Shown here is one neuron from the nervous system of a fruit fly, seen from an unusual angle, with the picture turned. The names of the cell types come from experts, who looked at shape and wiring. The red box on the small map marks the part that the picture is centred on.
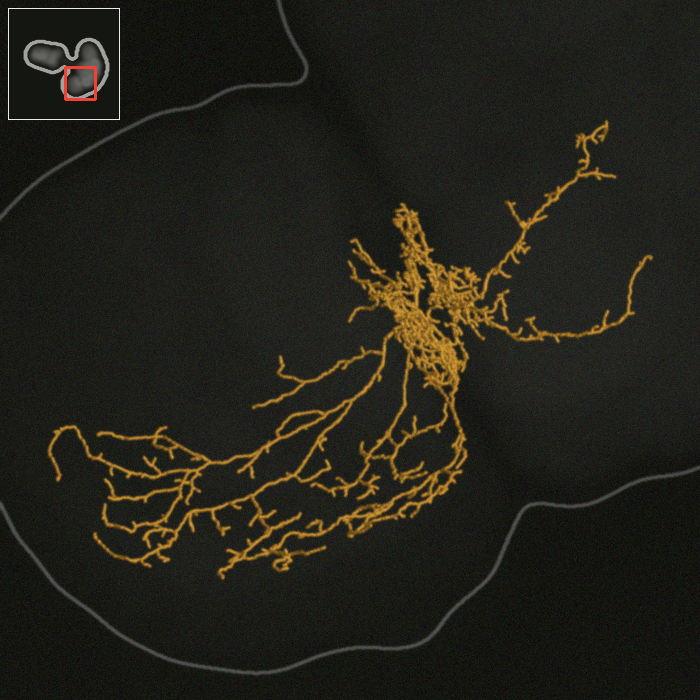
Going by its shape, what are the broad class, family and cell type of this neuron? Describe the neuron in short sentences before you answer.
It is in the brain and does not reach the nerve cord. More than a hundred branch ends can be seen. It is a visual centrifugal neuron. The family is MeVC. It is of cell type MeVC20.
